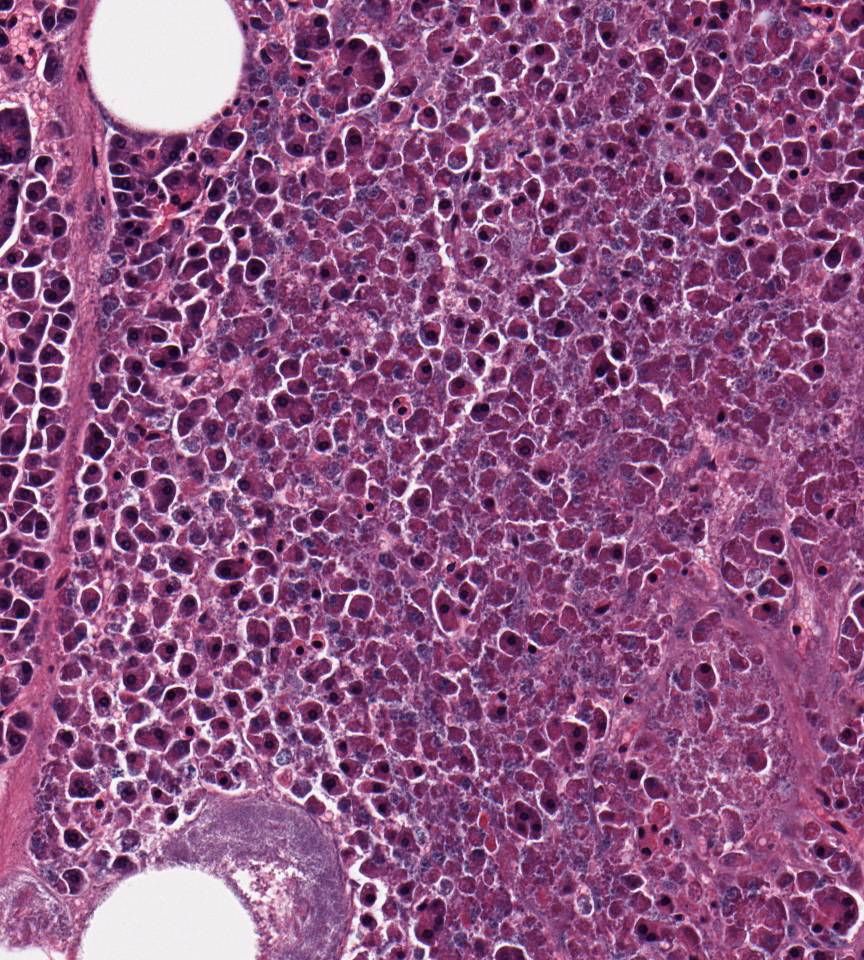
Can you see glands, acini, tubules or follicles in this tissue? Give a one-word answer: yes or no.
No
